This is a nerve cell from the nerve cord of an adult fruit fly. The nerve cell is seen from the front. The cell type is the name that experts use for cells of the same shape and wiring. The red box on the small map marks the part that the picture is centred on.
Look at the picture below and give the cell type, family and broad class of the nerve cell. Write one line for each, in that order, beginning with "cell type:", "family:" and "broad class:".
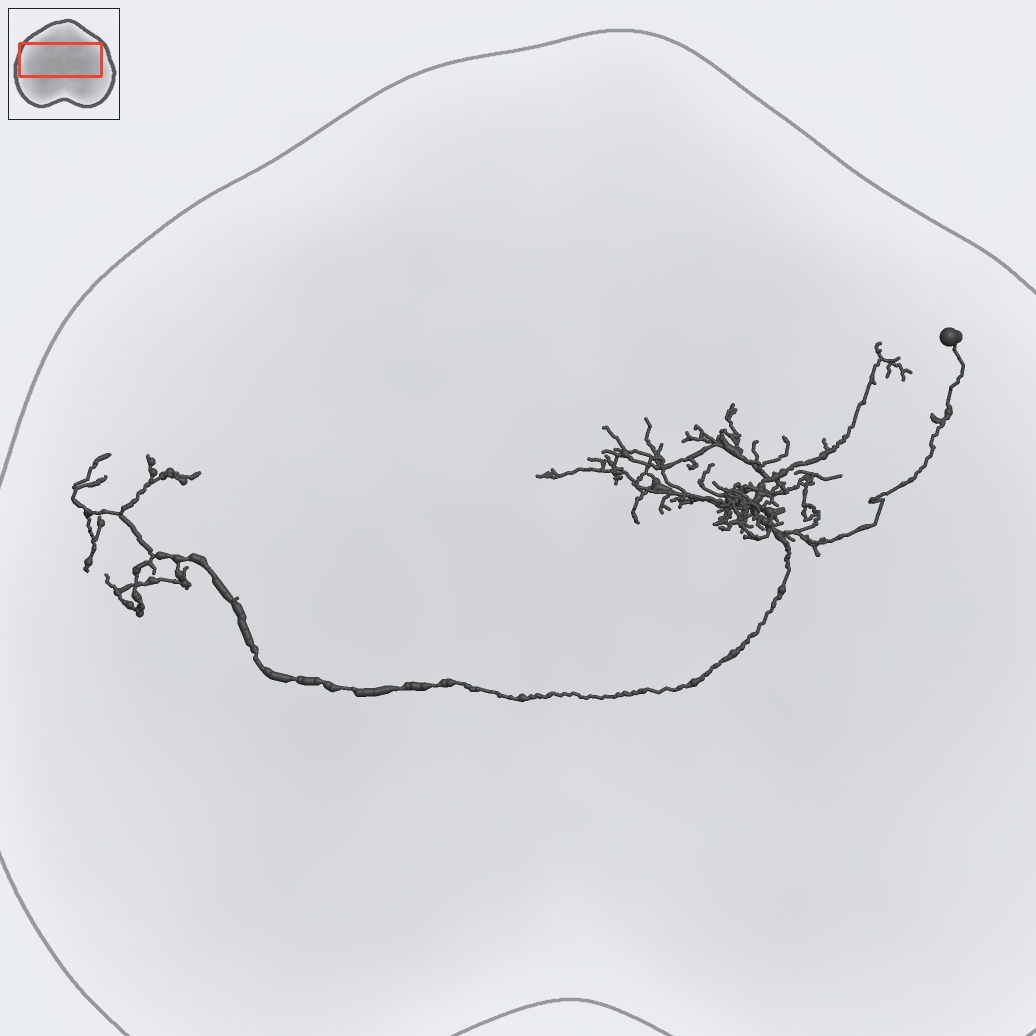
cell type: IN01A071
family: hemilineage 01A
broad class: nerve-cord intrinsic neuron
